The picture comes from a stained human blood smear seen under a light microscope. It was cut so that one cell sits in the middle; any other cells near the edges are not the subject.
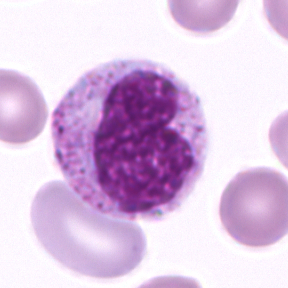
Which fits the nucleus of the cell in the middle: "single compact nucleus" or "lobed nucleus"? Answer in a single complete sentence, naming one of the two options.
One compact round, oval or kidney-shaped mass makes up the nucleus.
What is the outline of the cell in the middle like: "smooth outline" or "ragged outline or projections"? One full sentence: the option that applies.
A smooth edge runs around this cell.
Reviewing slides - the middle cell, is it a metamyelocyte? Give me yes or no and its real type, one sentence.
No, the cell centered in the crop is a band neutrophil, not a metamyelocyte.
